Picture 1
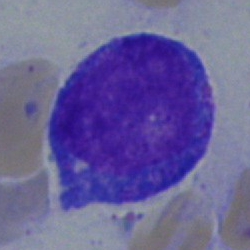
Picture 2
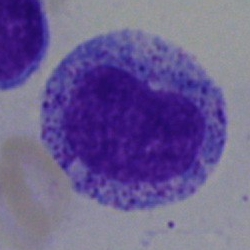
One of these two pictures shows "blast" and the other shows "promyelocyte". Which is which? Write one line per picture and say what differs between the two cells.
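The cell in picture 1 is a blast. No distinct granules are seen in the cytoplasm.
The cell in picture 2 is a promyelocyte. Many dark purple granules are scattered throughout the cytoplasm.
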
